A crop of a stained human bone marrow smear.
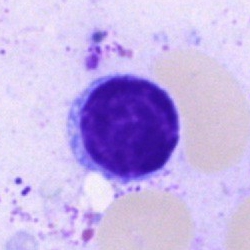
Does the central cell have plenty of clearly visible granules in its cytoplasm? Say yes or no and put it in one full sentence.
No, visible granules are absent from the cytoplasm of this cell.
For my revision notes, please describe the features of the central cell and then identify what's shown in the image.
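Round, smooth outline on this one, and the chromatin is dense and stains dark purple. The cytoplasm is just a scant rim of pale blue, widest on the left side of the nucleus. It's a lymphocyte.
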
